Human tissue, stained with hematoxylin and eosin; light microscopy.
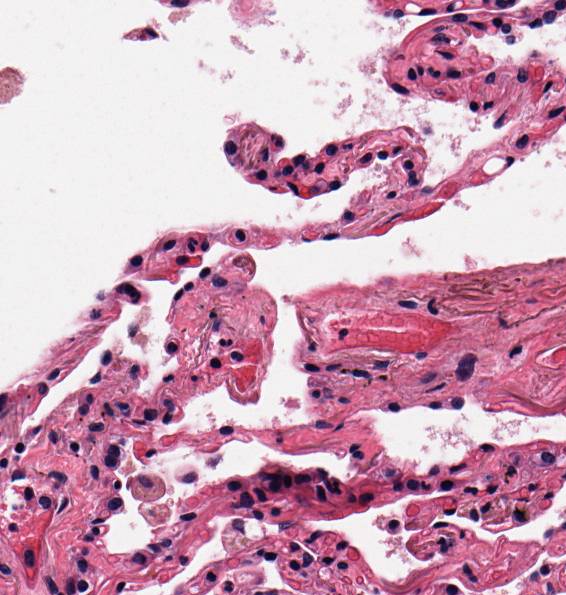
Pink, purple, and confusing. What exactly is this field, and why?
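Shown here: alveolus, with septa lined by flattened cells, their dark nuclei along the surface facing the spaces.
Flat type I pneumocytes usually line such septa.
In the lower left, a few rounded cells with pale brownish granular cytoplasm lie free in the spaces.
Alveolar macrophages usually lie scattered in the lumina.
Faint pale pink flocculent material lies loosely in several spaces.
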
